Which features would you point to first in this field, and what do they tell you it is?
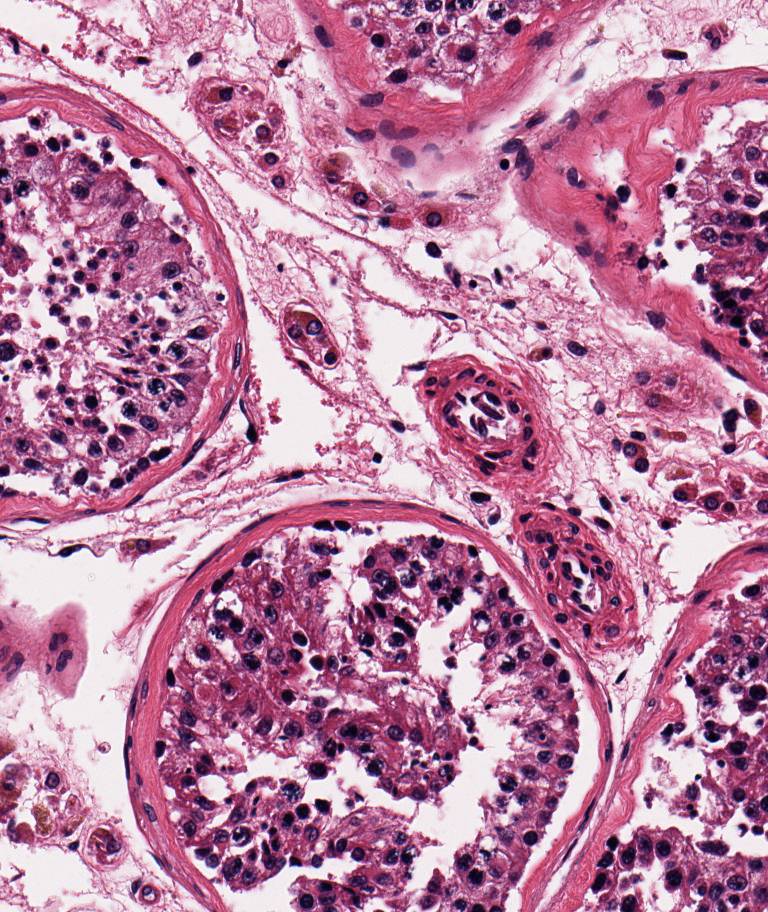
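What I see here is seminiferous tubule. Rounded cross-sections lie left, bottom centre and right, with loose interstitial tissue between. Each has a thick, bright pink wall with flattened, dark nuclei. Inside, I count several layers of round dark nuclei.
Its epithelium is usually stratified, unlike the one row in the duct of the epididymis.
Small pink polygonal clusters dot the interstitium.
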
